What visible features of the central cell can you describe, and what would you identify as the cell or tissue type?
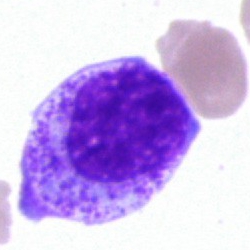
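Numerous purple granules are scattered through cytoplasm with a pale bluish background colour. The cytoplasm forms its widest band on the lower left side of the nucleus, and a paler, less granular zone lies just to the left of the nucleus. Cell type: myelocyte.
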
